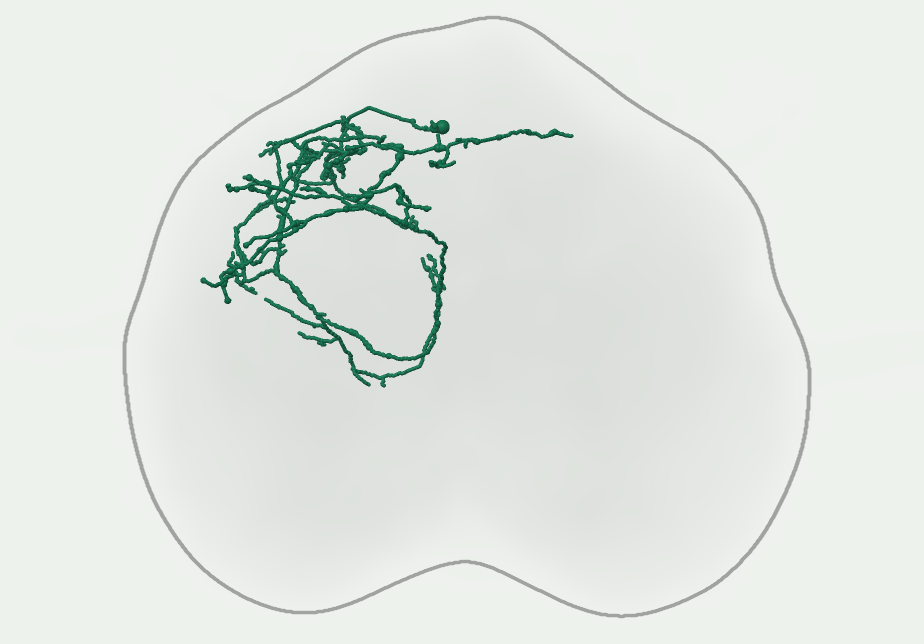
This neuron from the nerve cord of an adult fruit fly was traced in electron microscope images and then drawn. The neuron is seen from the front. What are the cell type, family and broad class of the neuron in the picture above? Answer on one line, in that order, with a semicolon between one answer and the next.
IN17A074; hemilineage 17A; nerve-cord intrinsic neuron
